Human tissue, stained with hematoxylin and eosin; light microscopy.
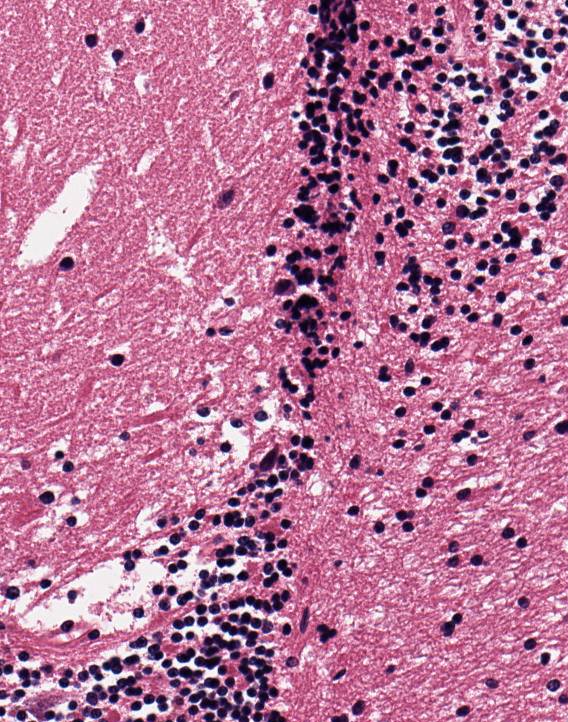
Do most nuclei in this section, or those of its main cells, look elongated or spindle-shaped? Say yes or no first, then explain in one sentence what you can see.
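No. The crowded nuclei are small, round and very darkly stained, with little visible cytoplasm.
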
